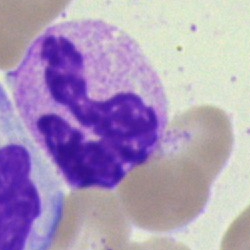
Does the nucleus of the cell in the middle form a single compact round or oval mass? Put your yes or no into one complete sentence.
No, in this cell the nucleus is drawn out into a horseshoe, C, U or S shape without lobes.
